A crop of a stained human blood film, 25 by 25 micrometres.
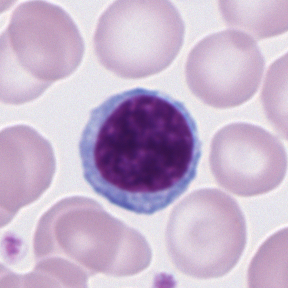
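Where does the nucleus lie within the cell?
Slightly off-centre, toward the top of the roughly round cell; its chromatin is dark purple and coarsely clumped.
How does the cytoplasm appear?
As a narrow rim, widest below the nucleus.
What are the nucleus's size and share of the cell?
It is round, about 9 micrometres across, and fills about 60% of the area of a cell about 11 micrometres across.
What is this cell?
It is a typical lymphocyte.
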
